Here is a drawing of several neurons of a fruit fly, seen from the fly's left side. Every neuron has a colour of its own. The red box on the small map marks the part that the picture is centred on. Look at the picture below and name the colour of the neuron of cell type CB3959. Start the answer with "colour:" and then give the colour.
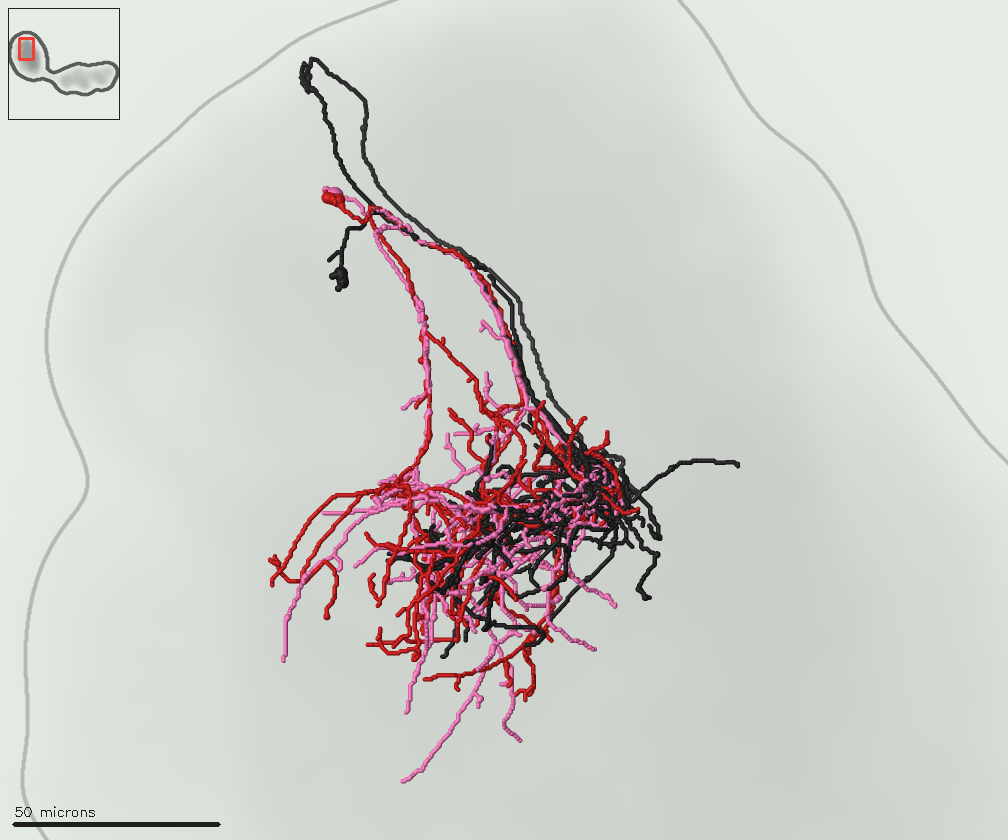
colour: red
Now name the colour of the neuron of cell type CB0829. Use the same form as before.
colour: pink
